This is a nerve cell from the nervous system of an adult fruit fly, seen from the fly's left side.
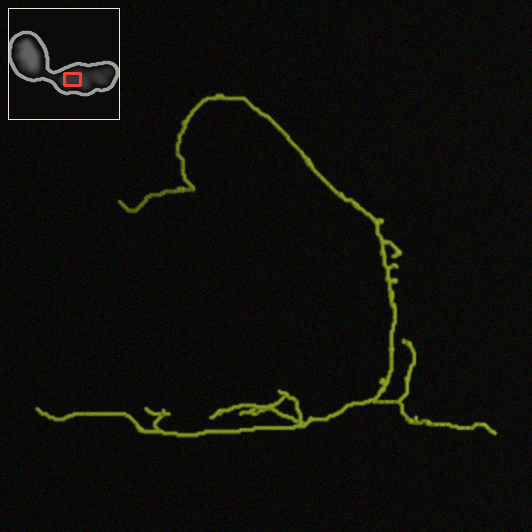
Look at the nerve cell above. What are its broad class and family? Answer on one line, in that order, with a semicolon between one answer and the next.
sensory neuron entering the nerve cord; class mechanosensory tactile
